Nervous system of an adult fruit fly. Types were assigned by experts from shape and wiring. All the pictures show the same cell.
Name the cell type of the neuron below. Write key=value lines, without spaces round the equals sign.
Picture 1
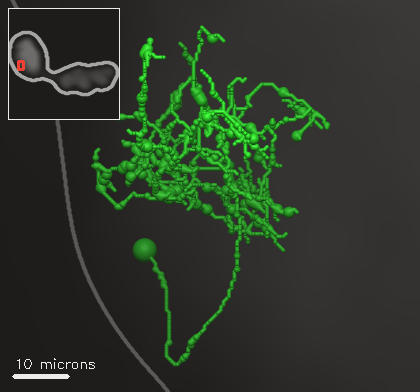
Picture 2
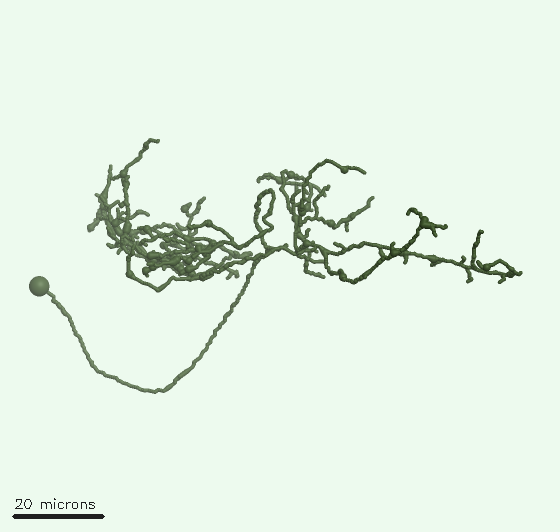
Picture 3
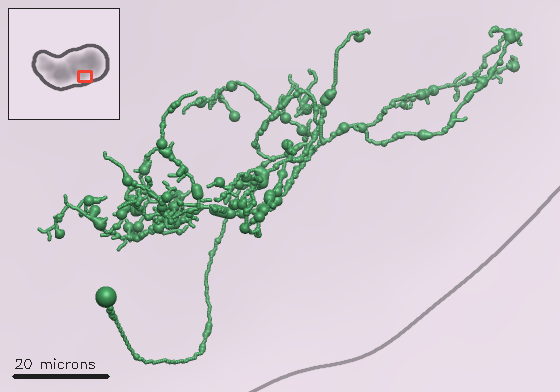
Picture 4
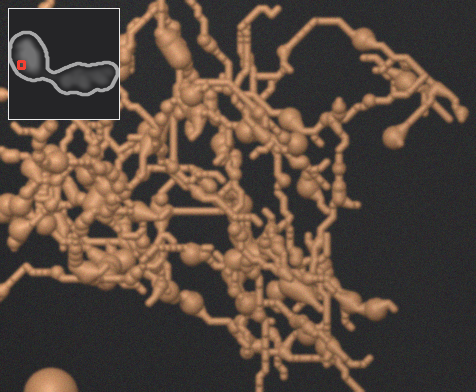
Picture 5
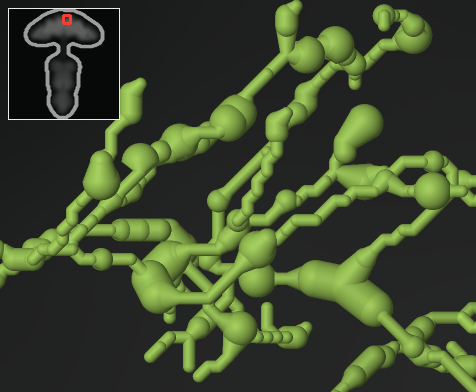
cell_type=GNG384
